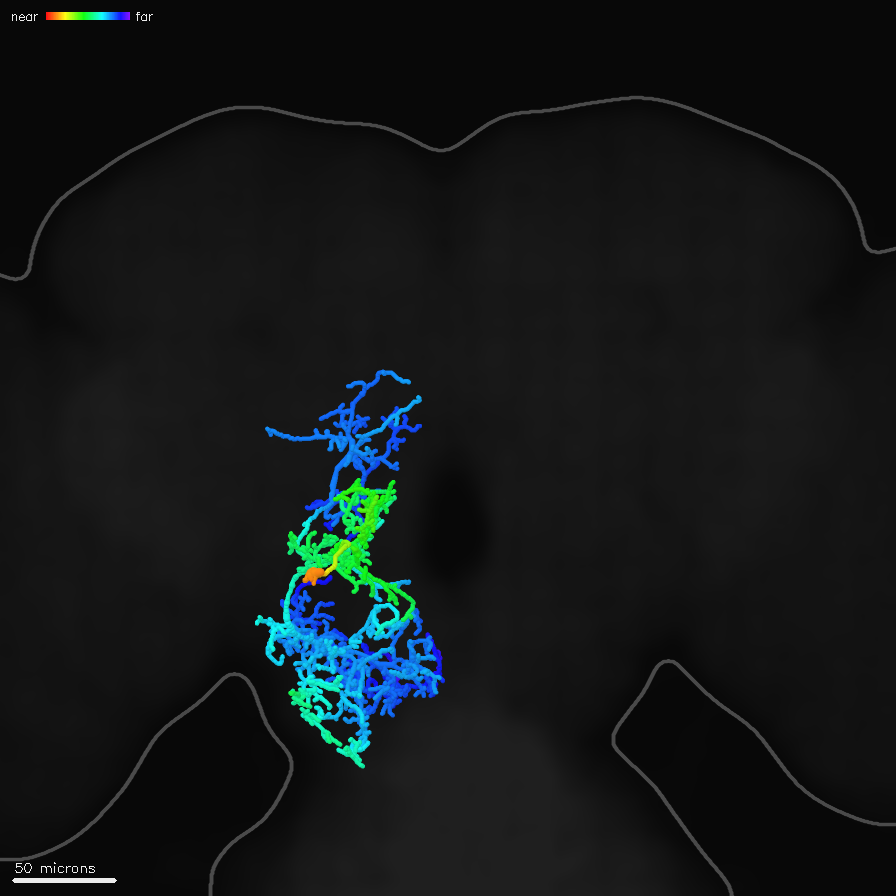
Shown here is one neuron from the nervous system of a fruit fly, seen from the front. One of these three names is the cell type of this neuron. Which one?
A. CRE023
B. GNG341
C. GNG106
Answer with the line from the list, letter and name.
C. GNG106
